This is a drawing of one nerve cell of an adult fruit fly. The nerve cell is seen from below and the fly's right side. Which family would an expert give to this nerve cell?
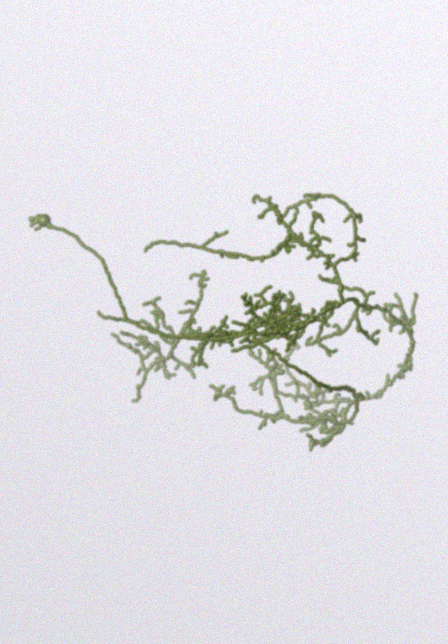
hemilineage VLPp1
